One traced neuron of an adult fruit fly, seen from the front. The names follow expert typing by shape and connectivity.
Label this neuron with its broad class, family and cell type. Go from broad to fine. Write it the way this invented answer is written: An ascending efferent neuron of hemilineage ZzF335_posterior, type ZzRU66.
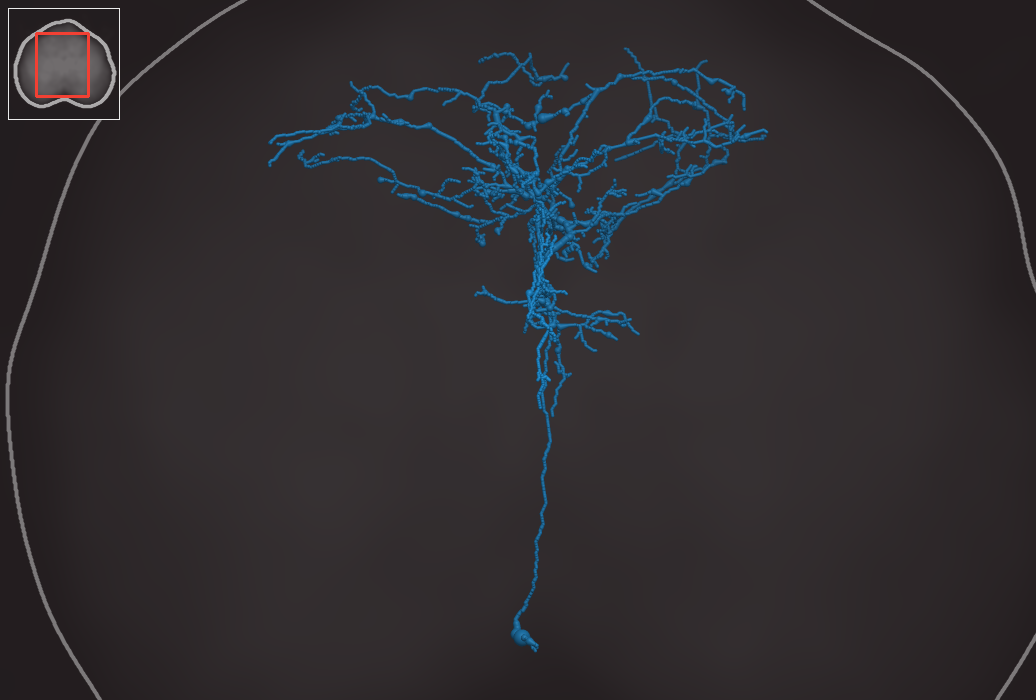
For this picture: A nerve-cord intrinsic neuron of hemilineage 00A, type IN00A032.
